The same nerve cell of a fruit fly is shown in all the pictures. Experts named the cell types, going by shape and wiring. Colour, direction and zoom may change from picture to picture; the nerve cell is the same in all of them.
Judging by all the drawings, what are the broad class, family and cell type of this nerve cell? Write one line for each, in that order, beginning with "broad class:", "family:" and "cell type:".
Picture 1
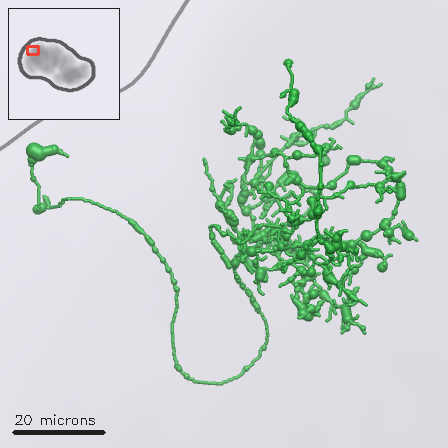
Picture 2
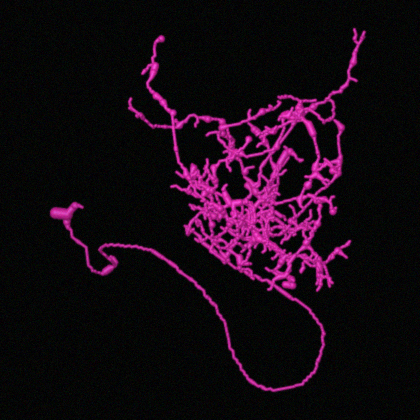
broad class: central-brain intrinsic neuron
family: hemilineage LHl4_dorsal
cell type: CB2831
